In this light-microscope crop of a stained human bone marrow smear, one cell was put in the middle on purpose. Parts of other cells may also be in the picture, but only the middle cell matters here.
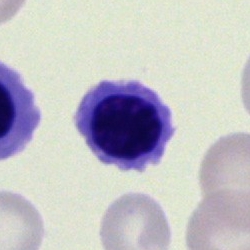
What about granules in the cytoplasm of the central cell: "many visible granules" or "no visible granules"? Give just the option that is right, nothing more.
No visible granules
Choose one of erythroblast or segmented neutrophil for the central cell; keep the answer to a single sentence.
In the middle of this smear crop is an erythroblast.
